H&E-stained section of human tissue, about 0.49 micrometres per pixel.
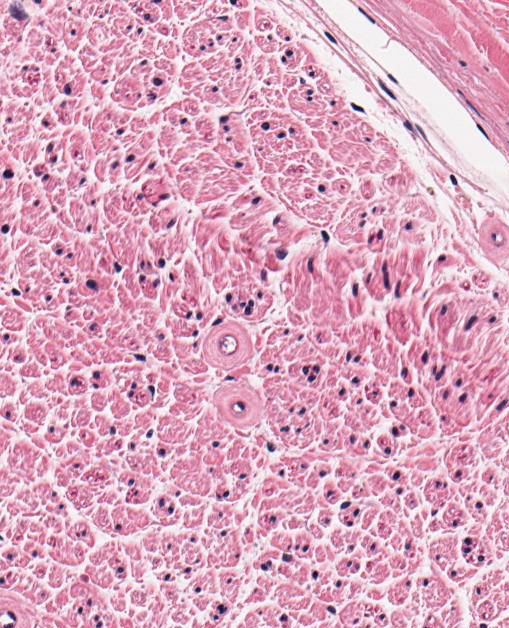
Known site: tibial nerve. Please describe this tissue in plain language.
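Muscle cells, mostly in cross section, grouped in small bundles bounded by thin pale septa. Cross-cut cells: dark nuclei central. Band from centre to right edge: cells cut lengthwise, nuclei elongated. Cytoplasm evenly pink.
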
